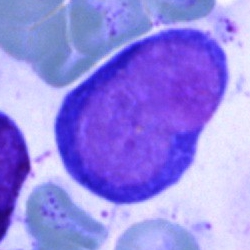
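Proerythroblast, the cell in the middle. Its outline is a smooth oval, though I notice a shallow notch on the lower right side. I see the nucleus filling nearly the whole cell. Its chromatin looks fine and evenly spread, so the nucleus appears pale purple and open. Around it runs a thin rim of deep blue cytoplasm.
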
